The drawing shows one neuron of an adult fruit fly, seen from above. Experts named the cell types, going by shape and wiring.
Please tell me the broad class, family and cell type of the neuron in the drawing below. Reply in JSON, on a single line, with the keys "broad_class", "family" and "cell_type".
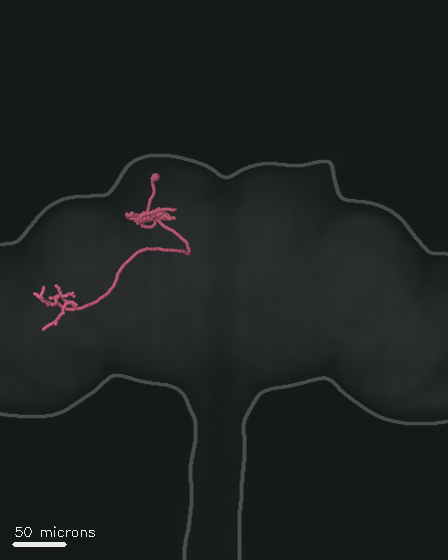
{"broad_class": "central-brain intrinsic neuron", "family": "hemilineage ALv1", "cell_type": "DP1l_vPN"}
